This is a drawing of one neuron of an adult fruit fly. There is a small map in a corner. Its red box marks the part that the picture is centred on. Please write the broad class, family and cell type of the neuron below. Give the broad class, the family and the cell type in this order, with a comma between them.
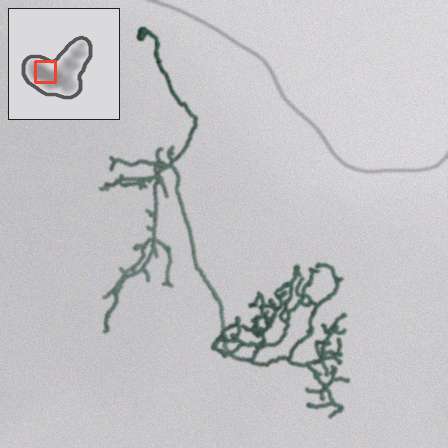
central-brain intrinsic neuron, hemilineage DL1_dorsal, FB2G_a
